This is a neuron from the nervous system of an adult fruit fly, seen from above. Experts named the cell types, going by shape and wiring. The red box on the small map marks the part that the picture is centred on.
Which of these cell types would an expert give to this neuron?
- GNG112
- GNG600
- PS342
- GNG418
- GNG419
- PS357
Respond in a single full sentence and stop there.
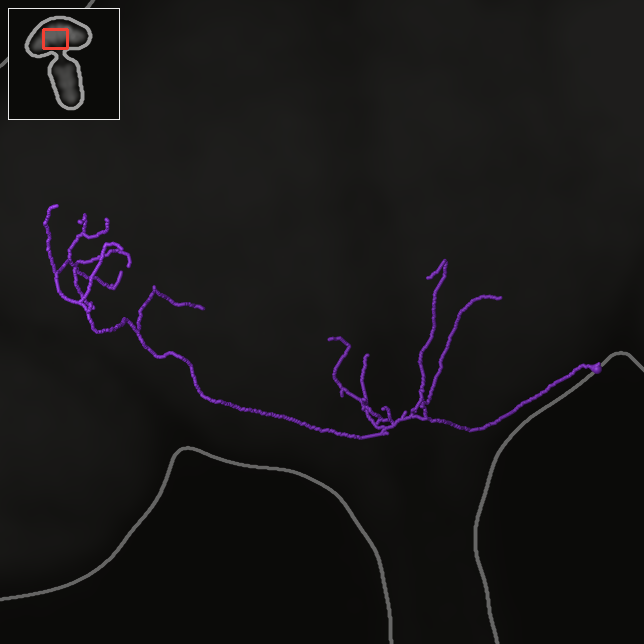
The cell type of the neuron here is GNG419.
